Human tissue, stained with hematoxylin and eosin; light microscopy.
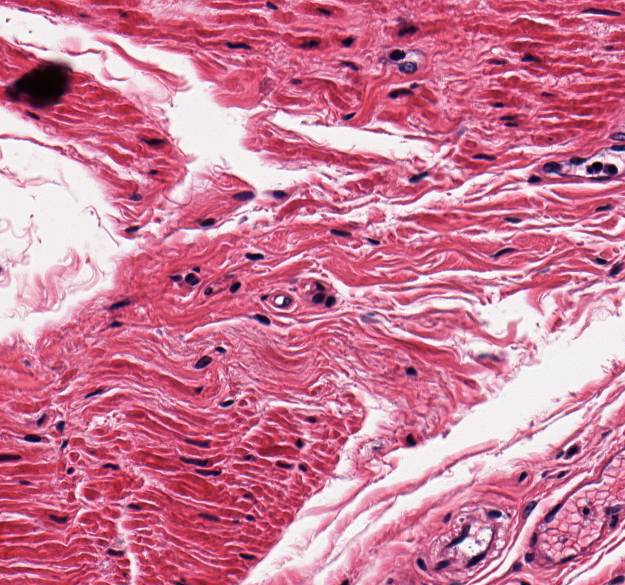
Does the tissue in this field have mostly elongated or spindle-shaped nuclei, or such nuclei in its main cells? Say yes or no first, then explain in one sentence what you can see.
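Yes. Scattered among the fibres are elongated, dark-staining nuclei lying singly and aligned with the fibres.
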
